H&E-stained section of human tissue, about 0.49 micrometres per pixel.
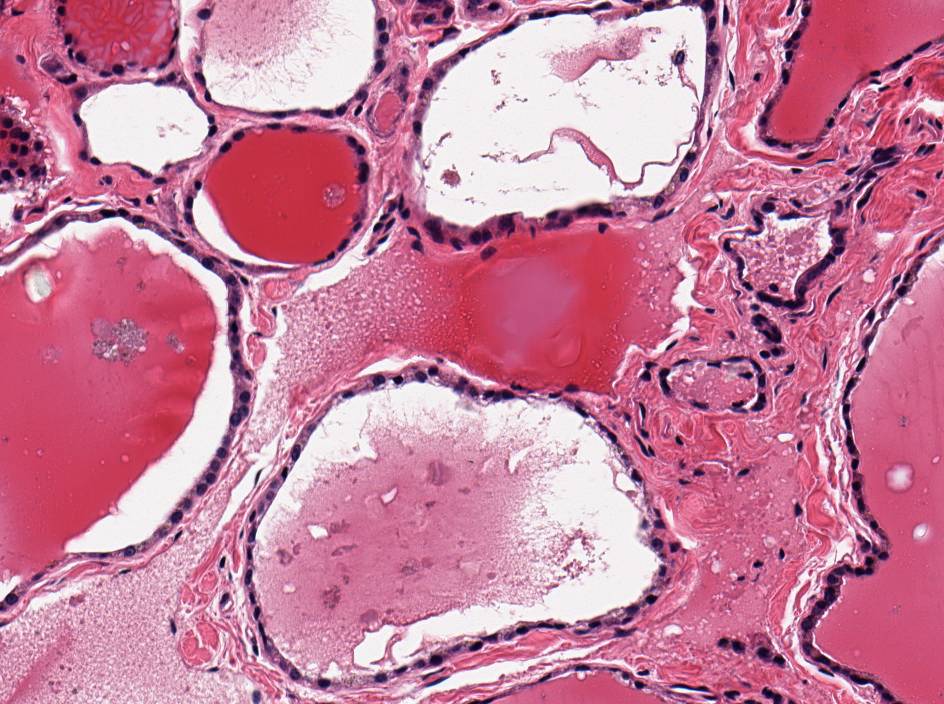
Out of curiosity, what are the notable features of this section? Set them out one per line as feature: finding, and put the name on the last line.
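Follicles: closely packed, round to irregular, widely varying in size, many large
Lining: single layer of flattened to low cuboidal epithelial cells
Nuclei: small, dark, round to oval, evenly spaced along follicle walls
Lining surface: smooth, no papillary folds projecting into lumens
Tissue: thyroid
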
